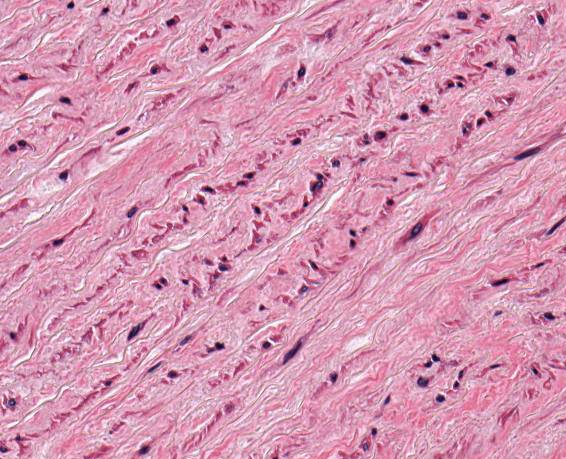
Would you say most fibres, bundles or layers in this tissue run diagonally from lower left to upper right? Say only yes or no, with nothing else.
Yes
